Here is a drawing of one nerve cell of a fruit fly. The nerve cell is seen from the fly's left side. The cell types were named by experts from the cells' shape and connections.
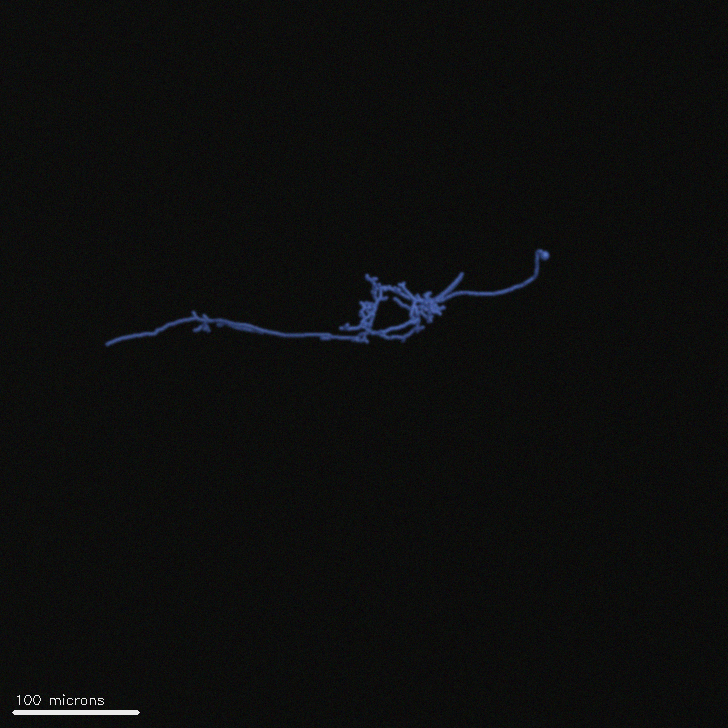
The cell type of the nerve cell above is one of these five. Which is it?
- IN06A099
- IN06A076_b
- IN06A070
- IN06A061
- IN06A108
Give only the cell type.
IN06A099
